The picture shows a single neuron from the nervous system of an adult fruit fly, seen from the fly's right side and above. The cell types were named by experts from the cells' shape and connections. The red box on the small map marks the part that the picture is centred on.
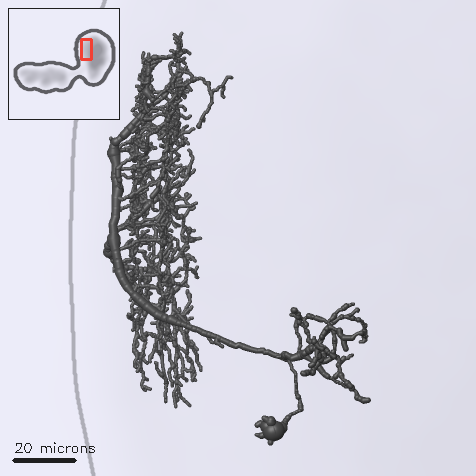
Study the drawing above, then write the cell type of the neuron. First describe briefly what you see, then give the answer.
The cell body is at the bottom of the picture. By the scale bar it is about 140 microns tall in this view. This is a visual projection neuron. Its cell type is LPT26.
